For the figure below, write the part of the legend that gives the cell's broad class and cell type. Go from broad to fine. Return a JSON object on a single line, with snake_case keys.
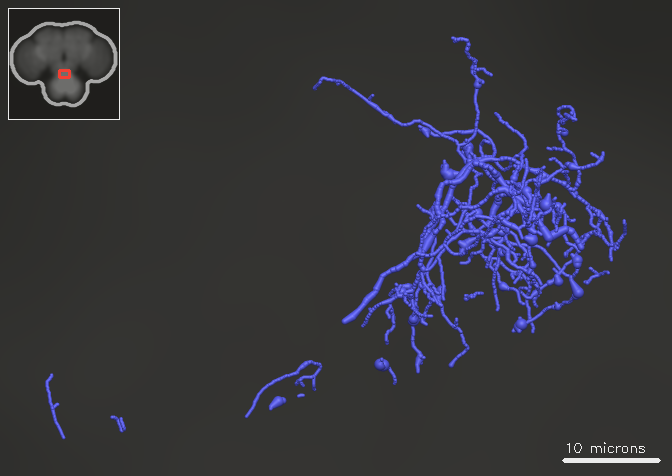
{"broad_class": "nerve-cord intrinsic neuron", "cell_type": "INXXX345"}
